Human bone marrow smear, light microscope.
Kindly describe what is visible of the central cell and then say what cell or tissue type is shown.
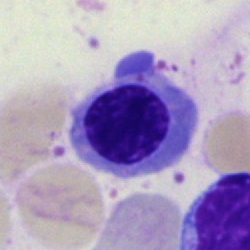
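The outline of this cell is irregular and somewhat angular, not smoothly round. Its chromatin is dark and coarsely clumped, and the moderately plentiful cytoplasm is mid-blue. A rounded blue bleb projects from the top edge. The cell is an erythroblast.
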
